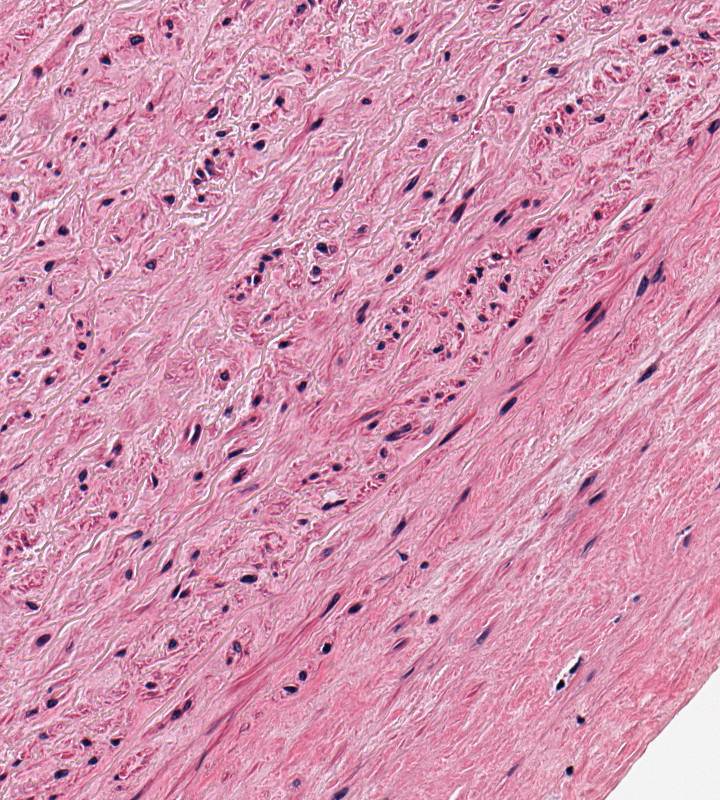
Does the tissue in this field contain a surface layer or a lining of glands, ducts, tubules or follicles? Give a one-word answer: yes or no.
No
